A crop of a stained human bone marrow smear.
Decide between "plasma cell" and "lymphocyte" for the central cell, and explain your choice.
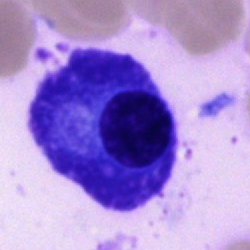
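This is a plasma cell, not a lymphocyte. What decides it is the cytoplasm: it is abundant, covering more area than the nucleus, and it is deep blue.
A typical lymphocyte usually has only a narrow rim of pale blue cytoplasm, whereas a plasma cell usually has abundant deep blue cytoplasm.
The nucleus stains dark purple and looks dense, and a paler zone in the cytoplasm lies just to its left.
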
